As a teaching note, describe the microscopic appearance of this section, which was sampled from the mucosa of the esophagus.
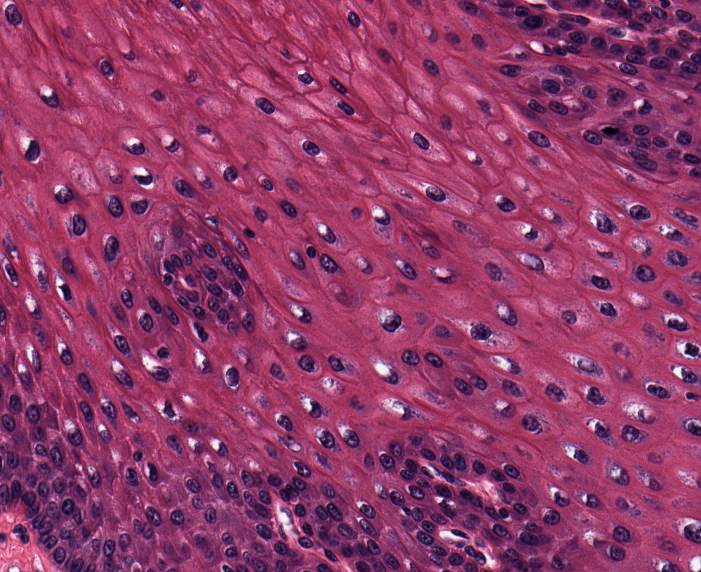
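First, stratified squamous epithelium of many cell layers fills nearly the whole field. Second, its cells have abundant pink cytoplasm, many with a clear halo around the nucleus. Third, a small rounded cluster of crowded dark nuclei sits left of centre, surrounded by larger, paler cells.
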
